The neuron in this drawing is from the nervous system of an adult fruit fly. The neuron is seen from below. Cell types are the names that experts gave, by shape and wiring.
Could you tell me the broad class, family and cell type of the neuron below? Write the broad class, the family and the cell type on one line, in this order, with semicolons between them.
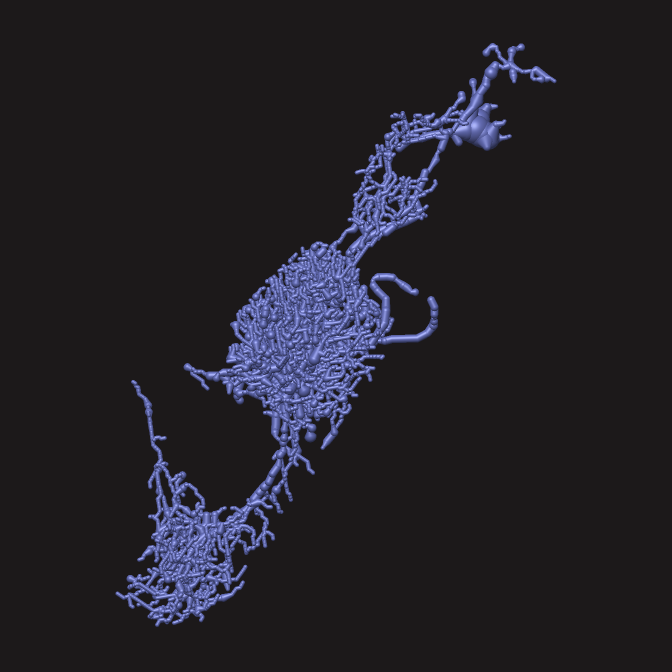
central-brain intrinsic neuron; MBON; MBON03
